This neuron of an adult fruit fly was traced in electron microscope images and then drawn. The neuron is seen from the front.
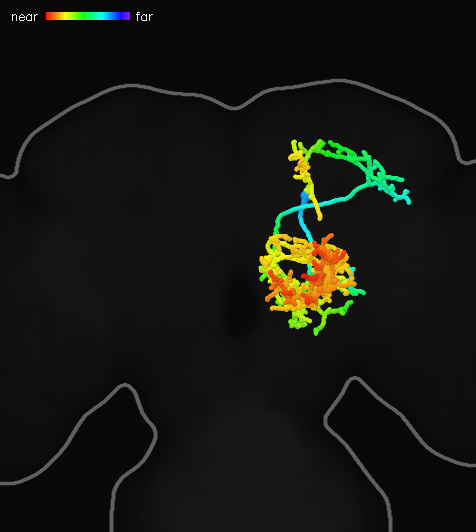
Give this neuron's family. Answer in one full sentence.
It is the family hemilineage 05B to which this neuron belongs.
